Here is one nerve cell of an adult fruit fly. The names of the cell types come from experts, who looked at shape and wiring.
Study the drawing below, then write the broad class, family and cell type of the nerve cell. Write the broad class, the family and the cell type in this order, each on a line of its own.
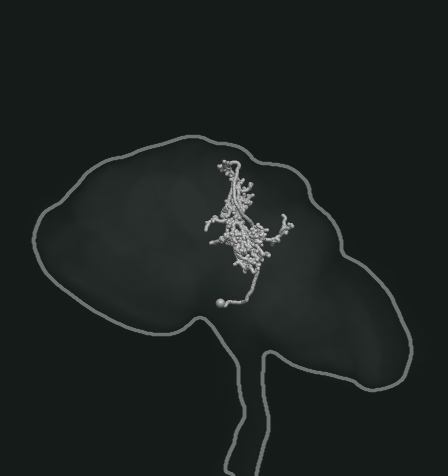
central-brain intrinsic neuron
hemilineage VLPl&p1_posterior
aIPg6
